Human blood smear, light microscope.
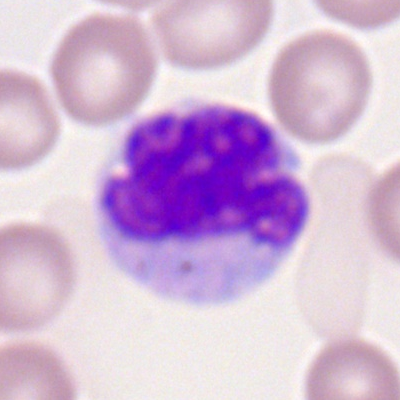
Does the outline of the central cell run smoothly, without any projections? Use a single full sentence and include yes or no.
Yes, this cell has a smooth edge with no projections, blebs or tags.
